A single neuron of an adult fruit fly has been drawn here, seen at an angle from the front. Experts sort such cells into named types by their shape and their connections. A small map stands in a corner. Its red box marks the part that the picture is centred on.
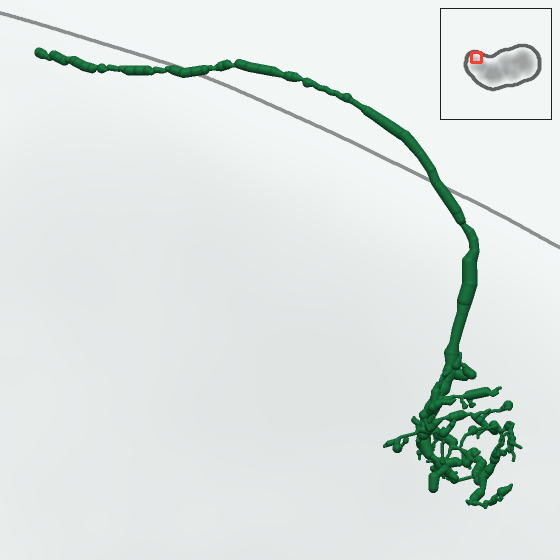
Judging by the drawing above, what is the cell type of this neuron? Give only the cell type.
SNxx03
